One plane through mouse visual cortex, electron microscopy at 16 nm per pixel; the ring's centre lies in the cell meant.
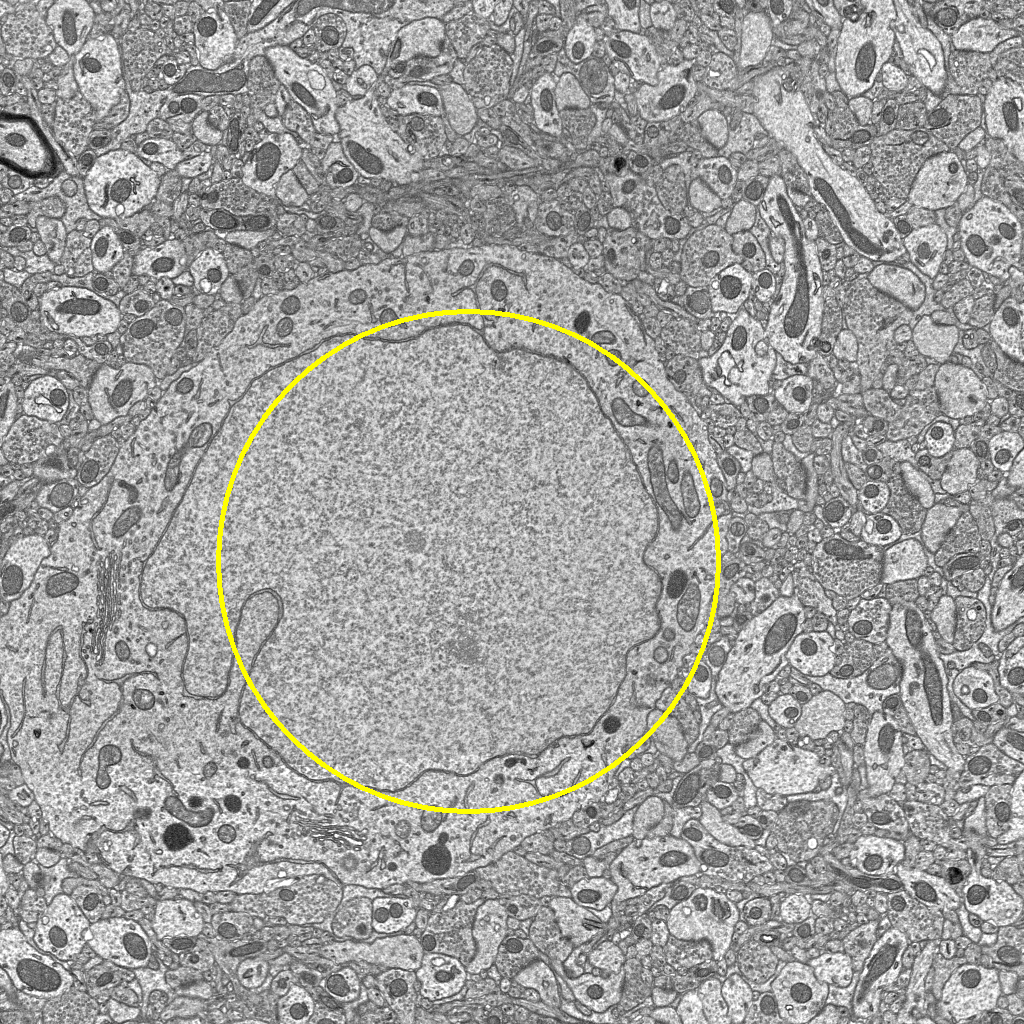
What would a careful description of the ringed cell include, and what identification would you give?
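Large, roughly round nucleus, filling most of the ring. Envelope wavy, several shallow indentations along its edge. No sharply outlined dense nucleolus; only faint, slightly darker patches in the nucleoplasm. Stacks of parallel flattened cisternae in the cytoplasm left and lower left of the nucleus. Cell: inhibitory neuron.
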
